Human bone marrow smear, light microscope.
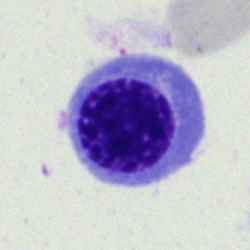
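Erythroblast in the centre of a stained human bone marrow smear. Its chromatin forms coarse dark clumps separated by small paler spaces. The cytoplasm is moderate in amount, stains medium blue, and shows neither visible granules nor clear vacuoles.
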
